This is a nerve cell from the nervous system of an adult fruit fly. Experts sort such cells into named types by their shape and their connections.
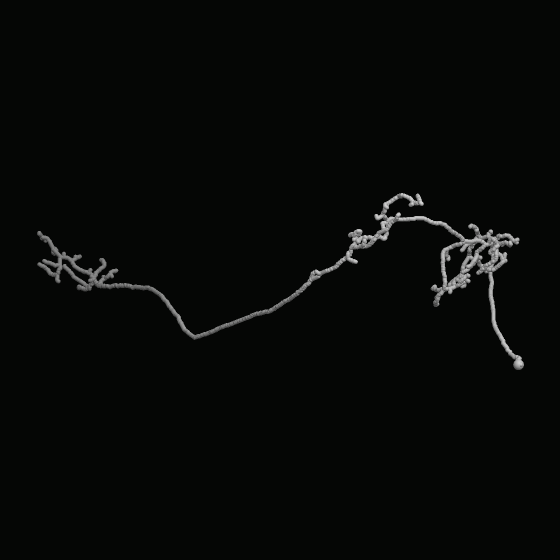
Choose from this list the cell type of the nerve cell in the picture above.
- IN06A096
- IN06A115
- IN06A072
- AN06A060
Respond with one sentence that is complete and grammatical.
This nerve cell represents the cell type AN06A060.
